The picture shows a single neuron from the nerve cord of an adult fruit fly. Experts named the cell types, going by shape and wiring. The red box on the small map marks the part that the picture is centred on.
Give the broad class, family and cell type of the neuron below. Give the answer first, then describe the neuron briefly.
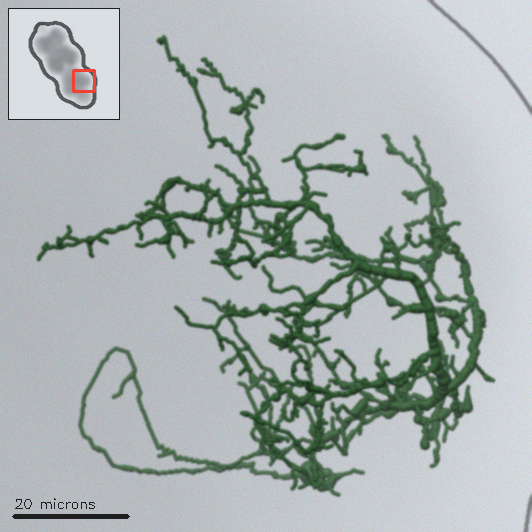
It is a nerve-cord intrinsic neuron. The family is hemilineage 03A. The cell type is IN03A053. From top to bottom in the picture it spans about 80 microns. As drawn here it is about as wide as it is tall.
